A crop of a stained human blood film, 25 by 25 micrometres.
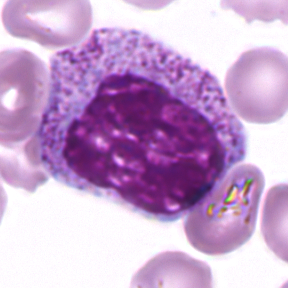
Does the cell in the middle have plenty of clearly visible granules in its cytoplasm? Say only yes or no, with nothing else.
Yes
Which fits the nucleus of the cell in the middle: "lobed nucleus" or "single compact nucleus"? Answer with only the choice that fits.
Single compact nucleus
